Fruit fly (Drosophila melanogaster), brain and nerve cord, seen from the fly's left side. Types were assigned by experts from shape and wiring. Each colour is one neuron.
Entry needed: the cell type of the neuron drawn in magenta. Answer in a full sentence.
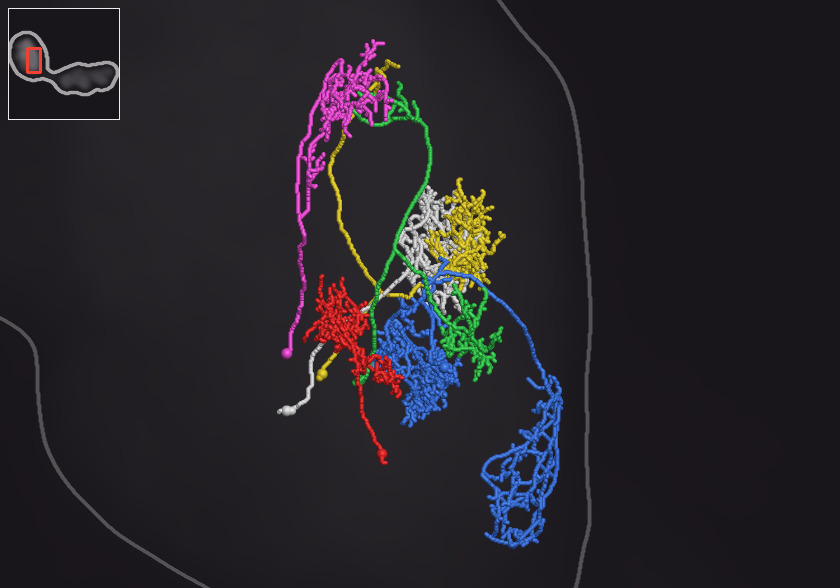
The cell type is Li21.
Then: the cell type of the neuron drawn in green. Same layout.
The cell type is LC13.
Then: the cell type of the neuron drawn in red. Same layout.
The cell type is Li14.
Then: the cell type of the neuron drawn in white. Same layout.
The cell type is Li34a.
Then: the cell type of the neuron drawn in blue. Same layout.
The cell type is LOLP1.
